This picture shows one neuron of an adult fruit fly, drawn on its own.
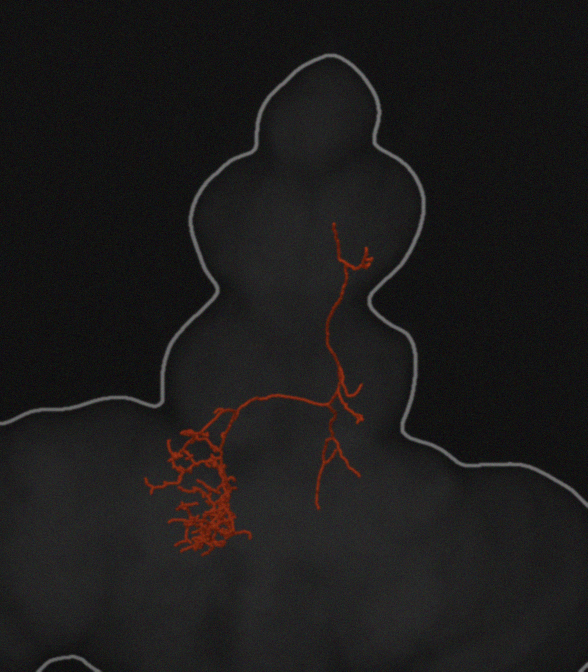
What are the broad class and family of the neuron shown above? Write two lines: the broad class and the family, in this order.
nerve-cord intrinsic neuron
hemilineage 08B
